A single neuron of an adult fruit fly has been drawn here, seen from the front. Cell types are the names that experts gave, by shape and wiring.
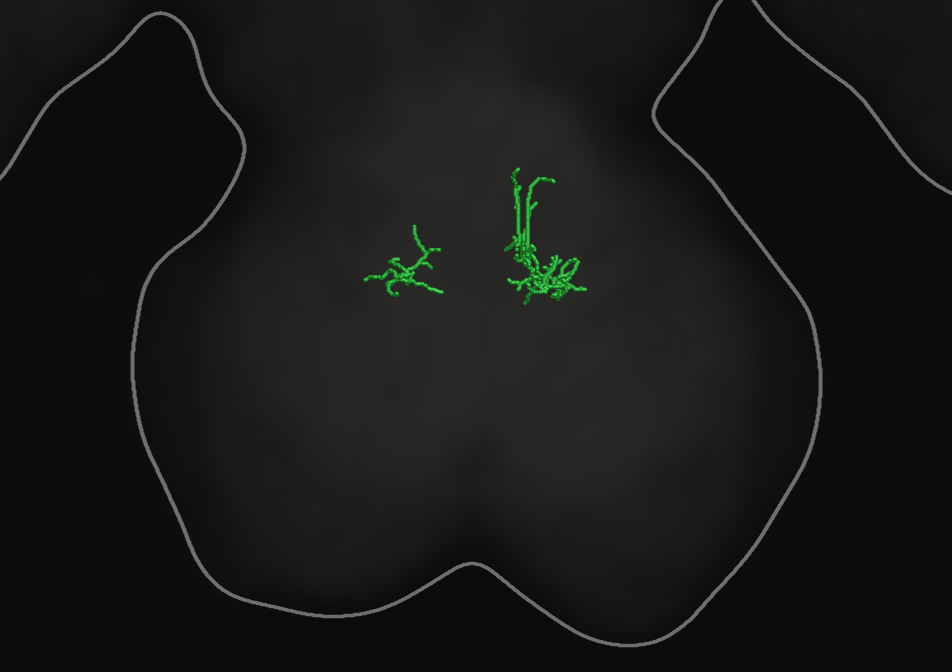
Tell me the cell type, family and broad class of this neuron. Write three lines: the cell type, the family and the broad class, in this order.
AN07B046_b
hemilineage 07B
ascending neuron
